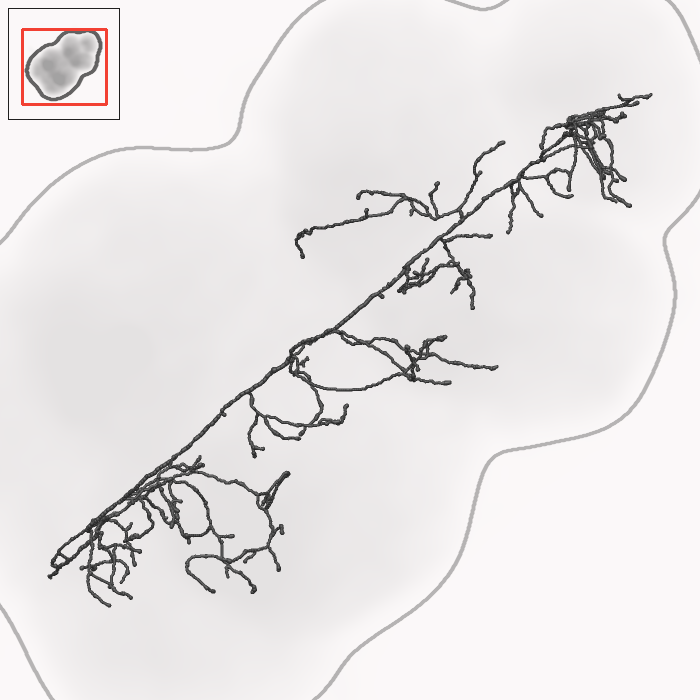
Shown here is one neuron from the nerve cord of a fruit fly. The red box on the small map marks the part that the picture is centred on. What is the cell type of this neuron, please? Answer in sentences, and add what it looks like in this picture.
Its cell type is DNg102. This is a descending neuron. No cell body is drawn. The picture shows dozens of branch ends.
